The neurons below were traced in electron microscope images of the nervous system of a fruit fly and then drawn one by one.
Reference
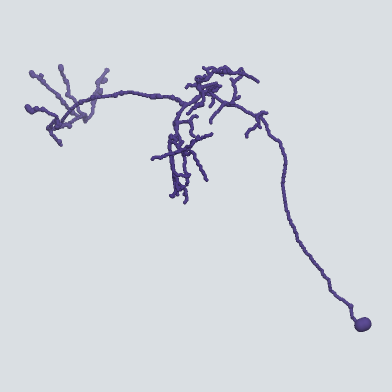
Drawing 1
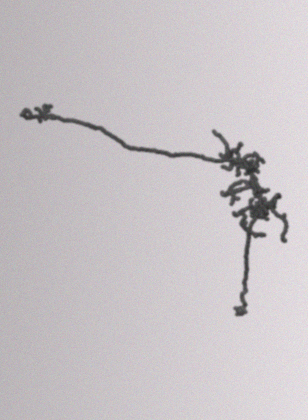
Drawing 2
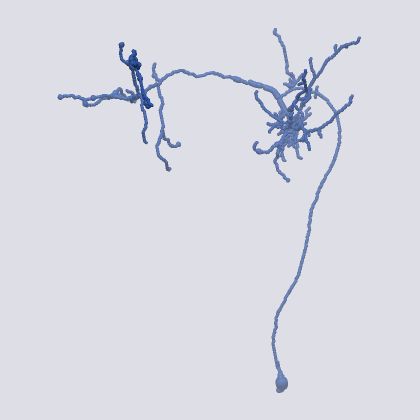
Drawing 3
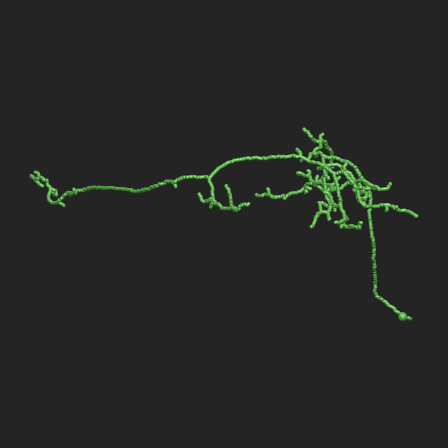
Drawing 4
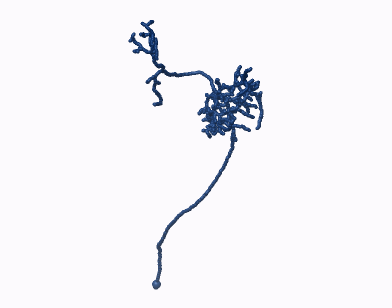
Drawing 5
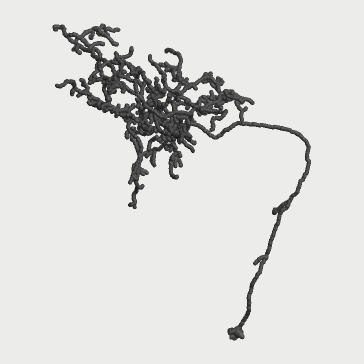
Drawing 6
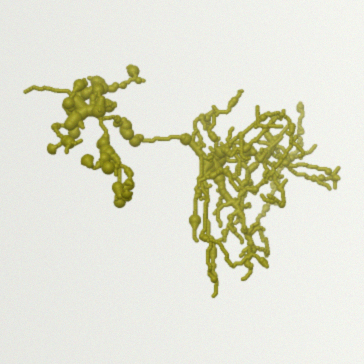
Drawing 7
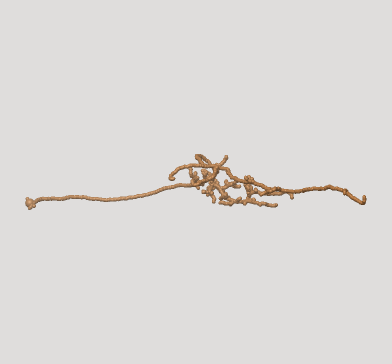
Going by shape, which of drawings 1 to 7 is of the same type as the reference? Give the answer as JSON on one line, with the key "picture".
{"picture": 3}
